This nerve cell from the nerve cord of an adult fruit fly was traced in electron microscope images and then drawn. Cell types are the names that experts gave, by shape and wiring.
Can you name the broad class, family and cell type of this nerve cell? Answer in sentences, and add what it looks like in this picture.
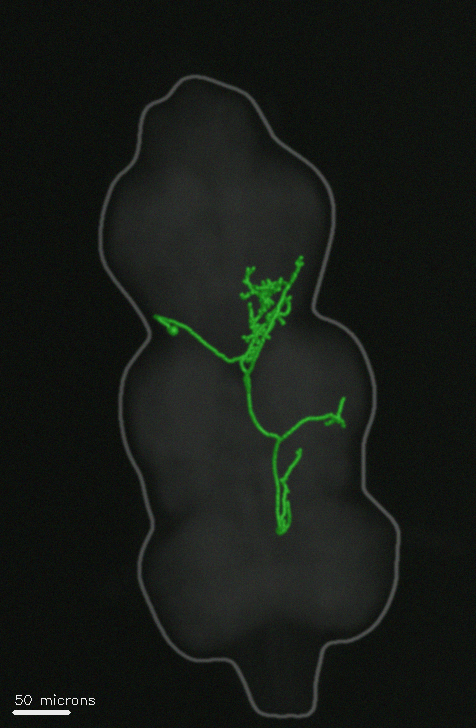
Its broad class is nerve-cord intrinsic neuron. Its family is hemilineage 18B. The cell type is IN18B047. From top to bottom in the picture it spans about 250 microns. In this view it is taller than it is wide.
